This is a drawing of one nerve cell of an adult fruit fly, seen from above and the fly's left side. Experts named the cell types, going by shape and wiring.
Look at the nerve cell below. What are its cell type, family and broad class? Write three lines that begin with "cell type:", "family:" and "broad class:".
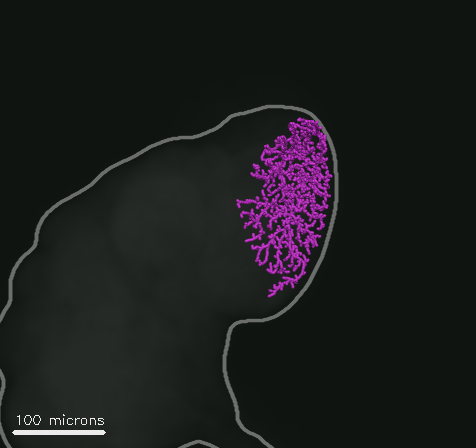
cell type: Dm19
family: Dm
broad class: optic-lobe intrinsic neuron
